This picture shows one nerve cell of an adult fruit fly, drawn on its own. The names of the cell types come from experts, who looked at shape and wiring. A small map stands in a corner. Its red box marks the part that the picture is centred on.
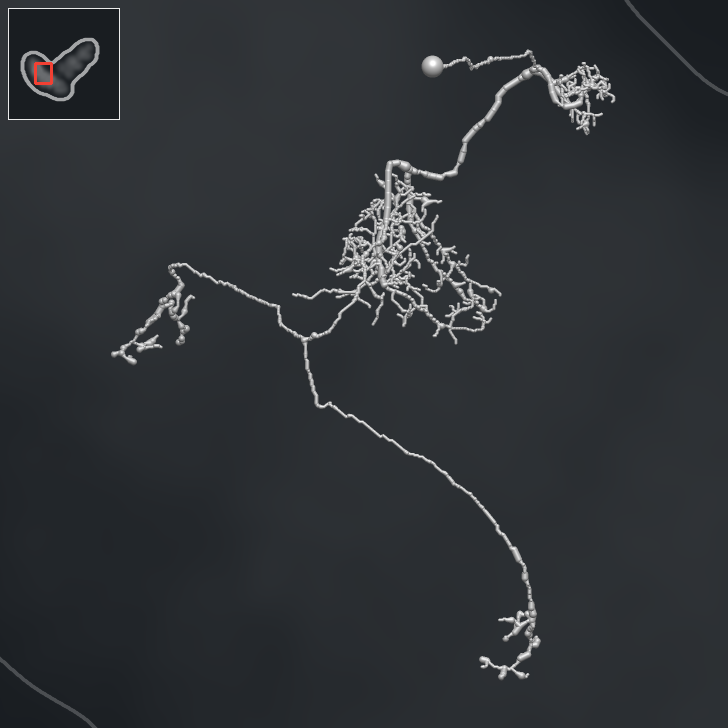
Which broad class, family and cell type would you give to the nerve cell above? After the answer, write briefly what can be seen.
It is a central-brain intrinsic neuron. The name of its family is class CX. It is of cell type PFL2. The cell body can be seen at the top of the picture. Dozens of branch ends can be seen.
